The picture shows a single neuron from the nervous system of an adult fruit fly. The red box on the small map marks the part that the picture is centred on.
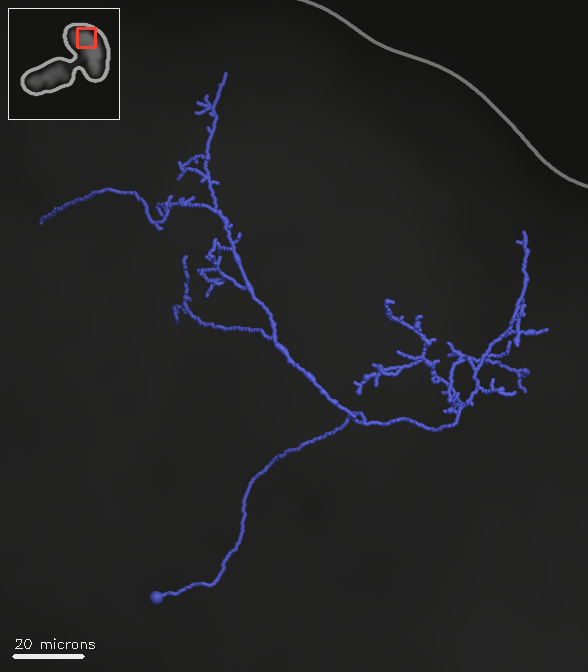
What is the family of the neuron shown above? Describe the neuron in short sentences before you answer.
It is in the brain and does not reach the nerve cord. The cell body is at the lower left of the picture. The picture shows dozens of branch ends. Its broad class is central-brain intrinsic neuron. Its family is hemilineage DM4_dorsal.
